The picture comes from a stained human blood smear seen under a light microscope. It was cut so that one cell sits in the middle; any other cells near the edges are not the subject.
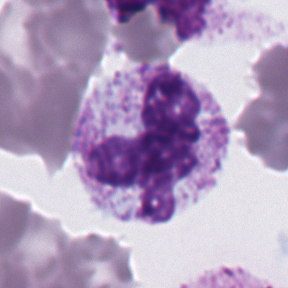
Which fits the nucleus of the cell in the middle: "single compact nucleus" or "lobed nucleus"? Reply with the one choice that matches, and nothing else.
Lobed nucleus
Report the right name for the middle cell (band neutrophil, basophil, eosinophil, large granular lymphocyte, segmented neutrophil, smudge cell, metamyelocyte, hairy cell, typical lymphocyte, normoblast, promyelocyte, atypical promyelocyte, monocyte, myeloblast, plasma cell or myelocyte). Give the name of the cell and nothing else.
segmented neutrophil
